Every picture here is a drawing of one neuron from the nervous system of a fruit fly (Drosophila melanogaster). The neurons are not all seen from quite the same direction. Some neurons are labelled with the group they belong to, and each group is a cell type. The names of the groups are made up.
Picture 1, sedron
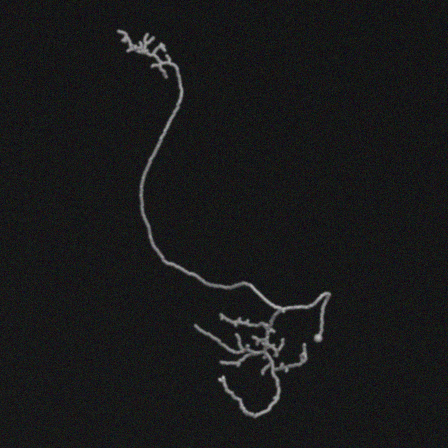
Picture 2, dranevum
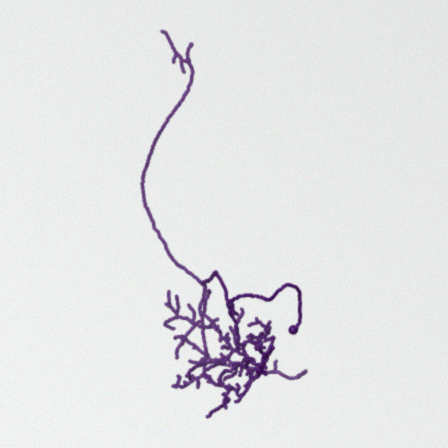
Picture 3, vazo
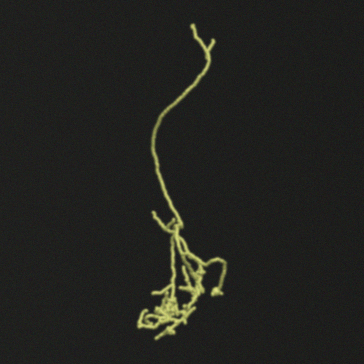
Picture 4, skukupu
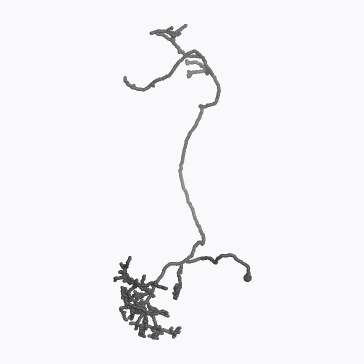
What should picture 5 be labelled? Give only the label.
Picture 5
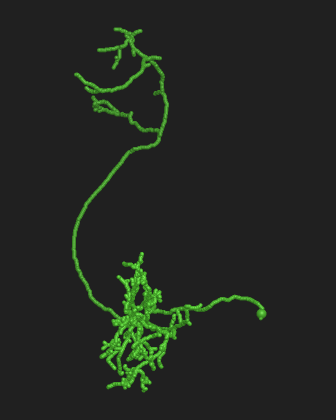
skukupu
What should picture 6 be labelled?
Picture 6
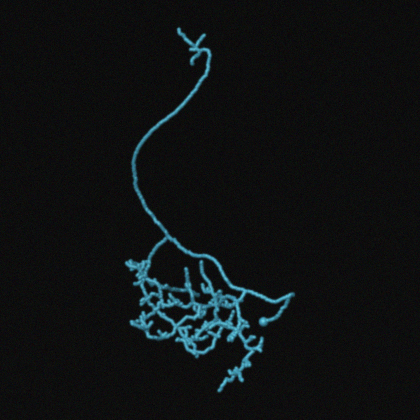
dranevum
